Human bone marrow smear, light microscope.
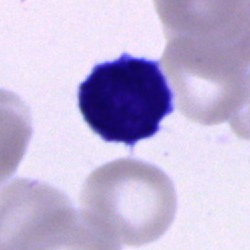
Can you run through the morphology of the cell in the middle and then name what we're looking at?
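First, the chromatin is dense and stains an almost uniform deep blue-violet. Second, no nucleoli can be seen. Third, no granules are visible in the cell. Last, a small, short tail projects from the bottom edge. The cell is a lymphocyte.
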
